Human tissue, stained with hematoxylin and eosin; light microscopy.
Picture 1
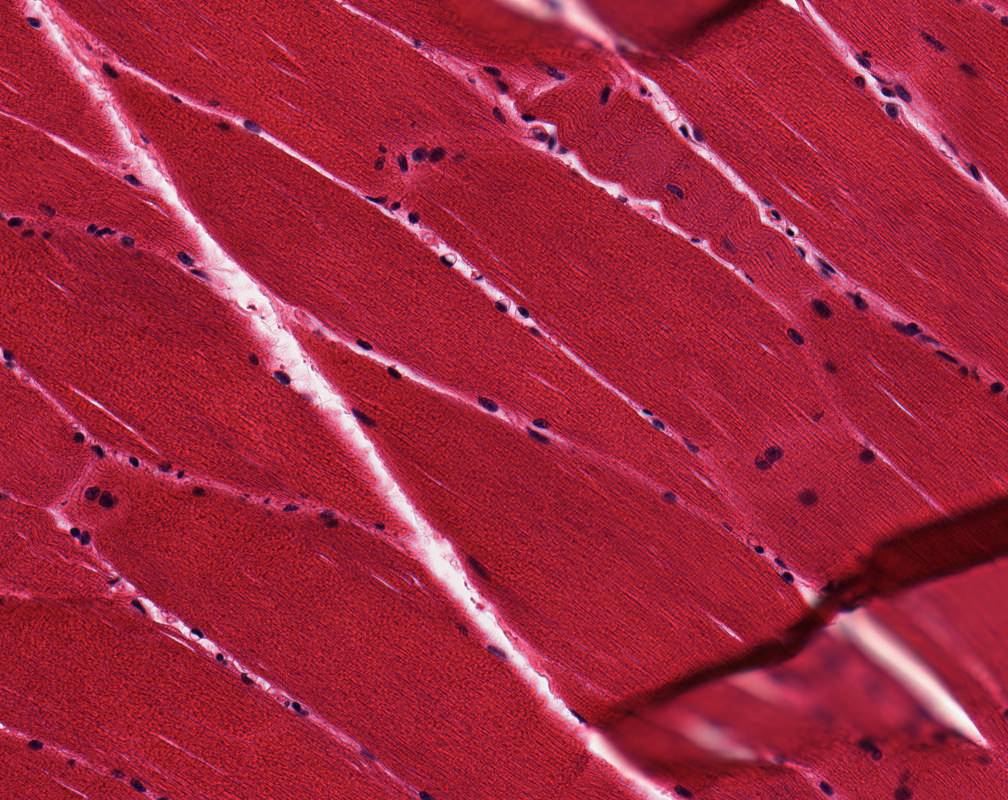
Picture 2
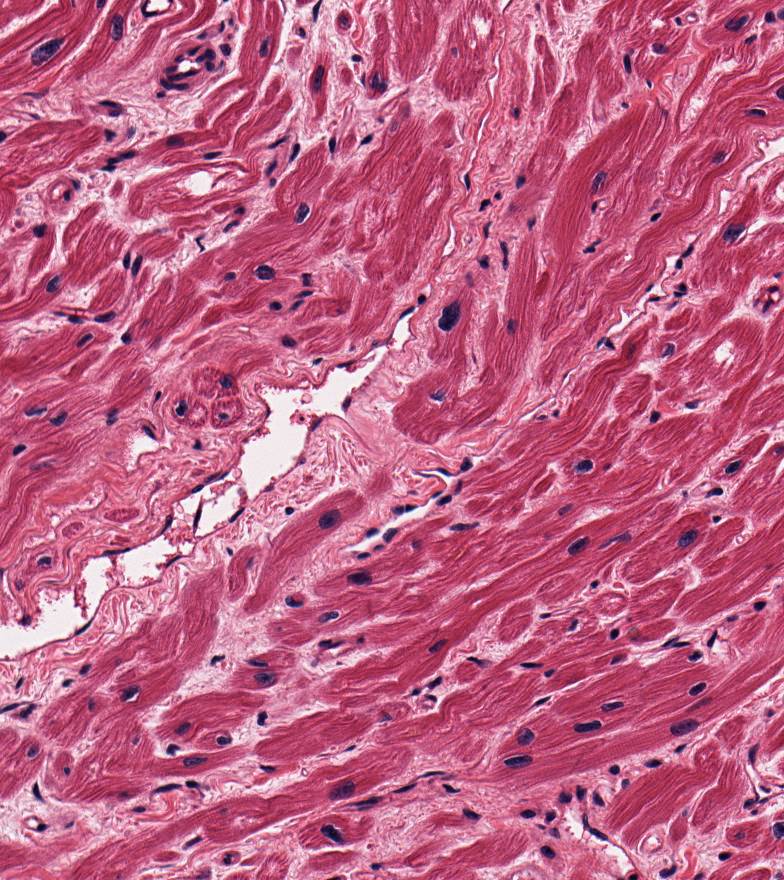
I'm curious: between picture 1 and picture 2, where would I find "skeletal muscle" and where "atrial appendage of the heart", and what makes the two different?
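The first picture shows skeletal muscle, the second the atrial appendage of the heart. In skeletal muscle, long parallel fibres cross the whole field diagonally from upper left to lower right, separated by thin pale strands of connective tissue. The small, dark, oval nuclei lie mostly along the fibre edges rather than in their centres. In the atrial appendage of the heart, the fibres branch and join their neighbours instead of lying as separate parallel cylinders. Their cytoplasm is deeply eosinophilic, with fine lengthwise fibrillar streaks. A narrow, irregular empty cleft runs diagonally from the left edge toward the centre. Neither field contains fat cells.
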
